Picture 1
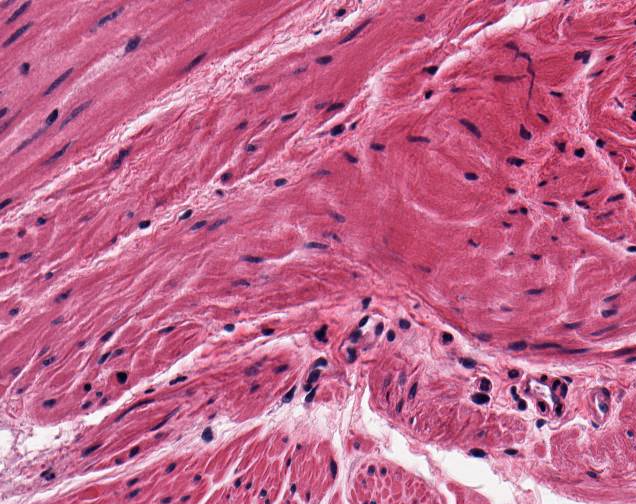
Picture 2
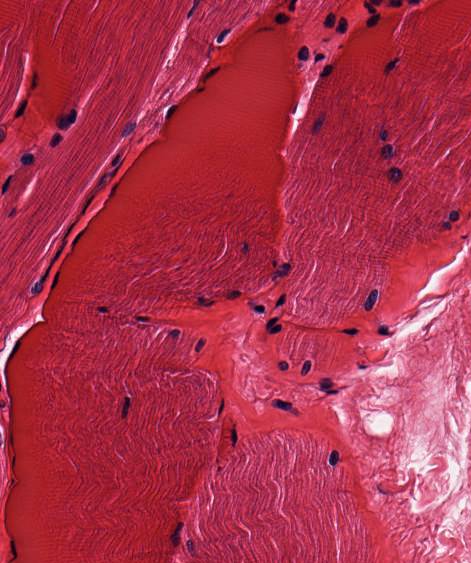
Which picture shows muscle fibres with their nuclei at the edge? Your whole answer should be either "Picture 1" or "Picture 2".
Picture 2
